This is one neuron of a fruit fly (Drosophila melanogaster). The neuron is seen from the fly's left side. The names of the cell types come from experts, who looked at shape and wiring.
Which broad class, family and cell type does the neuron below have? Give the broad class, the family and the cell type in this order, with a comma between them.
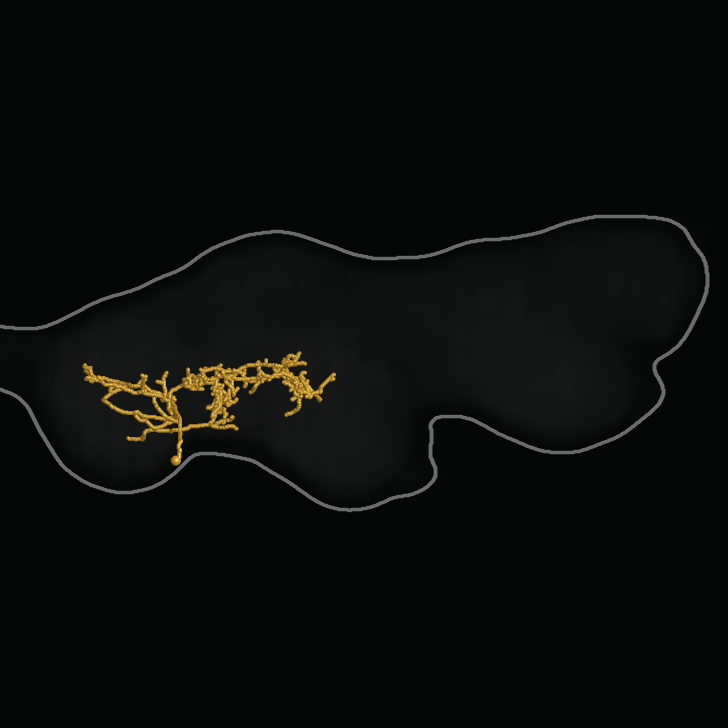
nerve-cord intrinsic neuron, hemilineage 05B, IN05B077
